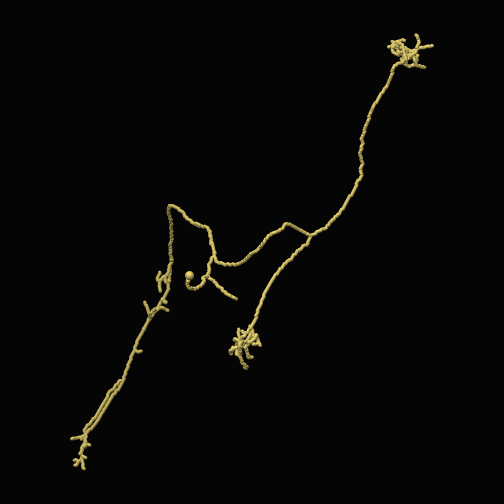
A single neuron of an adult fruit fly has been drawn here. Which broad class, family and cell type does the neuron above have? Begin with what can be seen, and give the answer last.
Its cell body lies in the middle of the picture. In this view it is about as wide as it is tall. This is a central-brain intrinsic neuron. The name of its family is class DAN. The cell type is PAM11.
